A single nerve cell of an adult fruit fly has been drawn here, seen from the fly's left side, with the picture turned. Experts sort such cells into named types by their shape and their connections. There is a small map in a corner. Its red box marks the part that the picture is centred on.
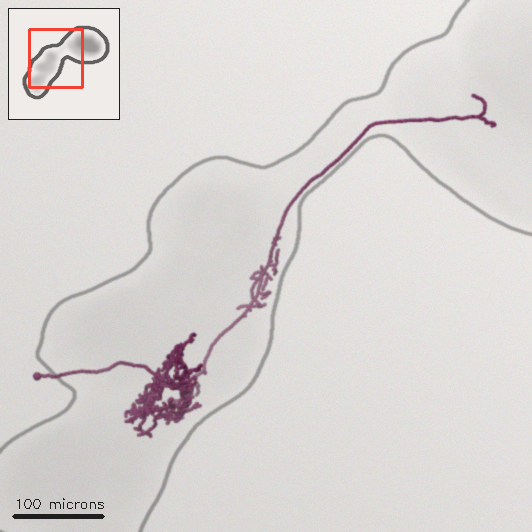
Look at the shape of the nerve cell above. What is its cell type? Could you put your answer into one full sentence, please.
The cell type to which this neuron belongs is AN06A010.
